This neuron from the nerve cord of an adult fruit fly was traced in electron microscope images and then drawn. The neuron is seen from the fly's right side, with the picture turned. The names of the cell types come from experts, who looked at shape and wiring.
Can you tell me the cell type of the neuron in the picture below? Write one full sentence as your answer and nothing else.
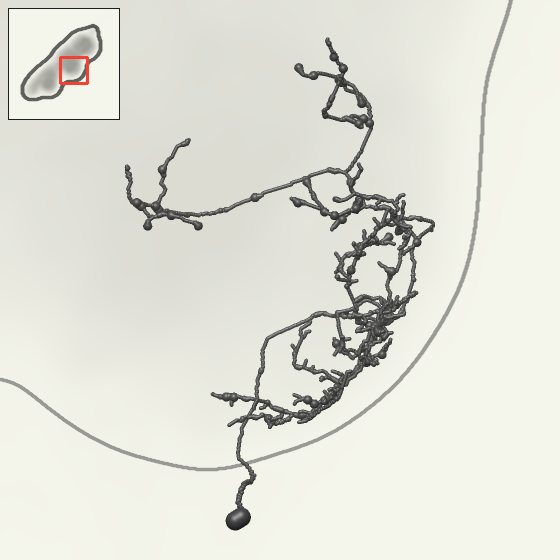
The neuron is categorized under cell type IN01B055.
